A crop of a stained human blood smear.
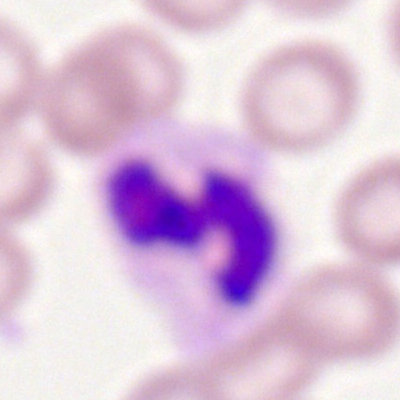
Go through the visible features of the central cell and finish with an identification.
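Look first at the nucleus: it is stained a dense, dark purple all the way through, and you won't find any nucleoli in it. Now move out to the cytoplasm, which is plentiful and a pale pinkish-lilac. Notice that it carries no coarse orange-red granules. This cell is a segmented neutrophil.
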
